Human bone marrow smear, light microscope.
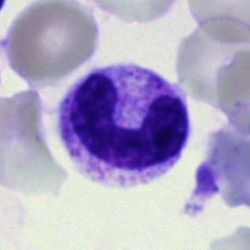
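band neutrophil, central cell of a stained marrow smear: nucleus bent into a U, open side facing up. No nucleoli visible. Pale lilac cytoplasm fills the curve of the nucleus and a band beneath it. No cytoplasmic vacuoles.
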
